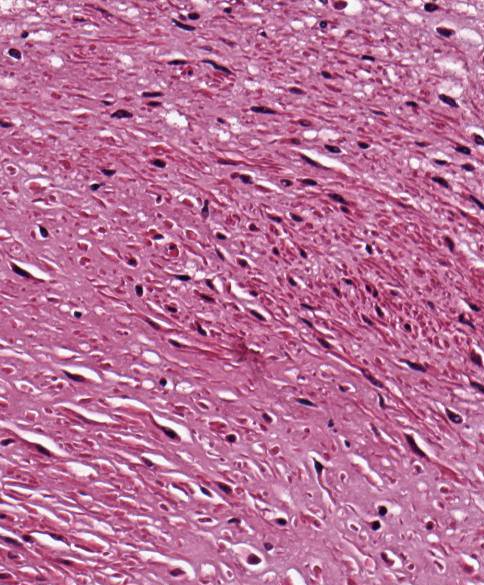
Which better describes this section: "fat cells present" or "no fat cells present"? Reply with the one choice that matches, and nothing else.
No fat cells present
